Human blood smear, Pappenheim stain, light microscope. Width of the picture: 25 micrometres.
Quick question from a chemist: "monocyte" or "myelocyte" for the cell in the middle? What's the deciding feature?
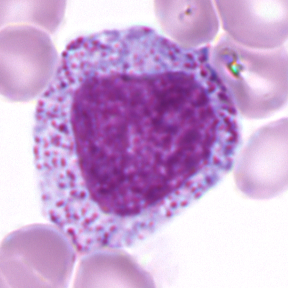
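It's a myelocyte. Look first at the nucleus: it is a single mass with no lobes.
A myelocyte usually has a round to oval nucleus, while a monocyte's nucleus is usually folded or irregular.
Now follow the purple chromatin, which is mottled and clumped, with paler gaps. Then the granules: they are of fairly uniform size, and the cytoplasm between them is pale.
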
